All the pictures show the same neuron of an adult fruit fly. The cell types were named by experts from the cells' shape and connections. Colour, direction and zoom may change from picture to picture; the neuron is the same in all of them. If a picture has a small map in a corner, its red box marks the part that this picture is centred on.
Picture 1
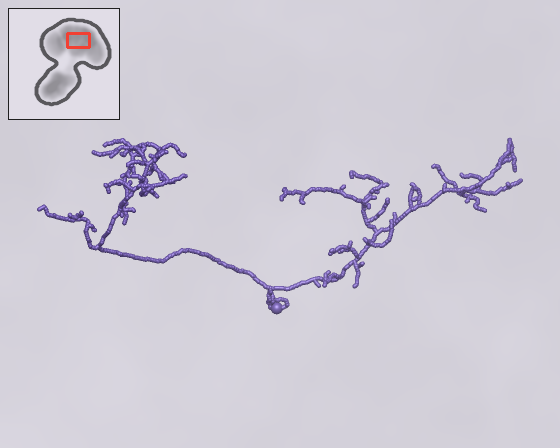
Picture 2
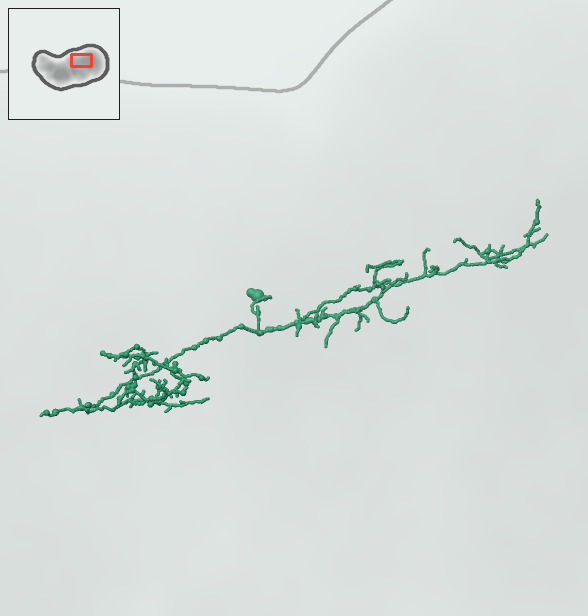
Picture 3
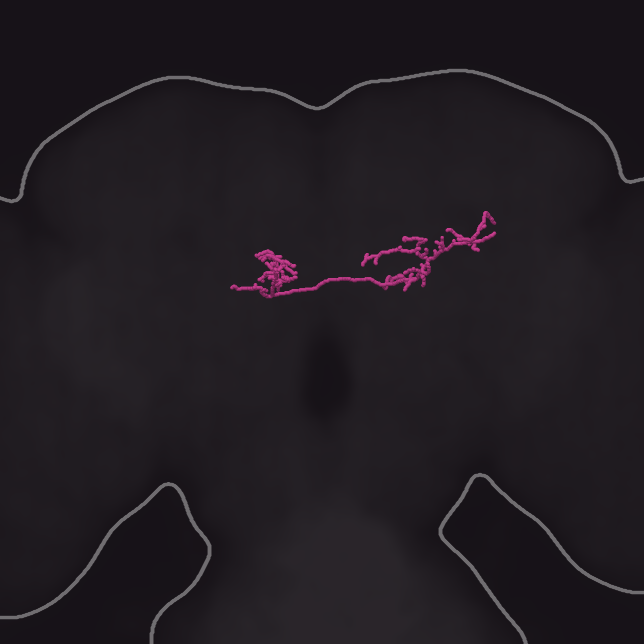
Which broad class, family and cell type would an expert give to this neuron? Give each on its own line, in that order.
central-brain intrinsic neuron
hemilineage DM6_posterior
CB2343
